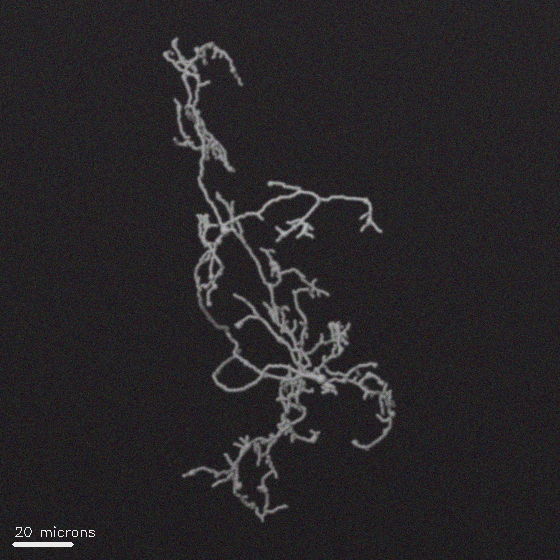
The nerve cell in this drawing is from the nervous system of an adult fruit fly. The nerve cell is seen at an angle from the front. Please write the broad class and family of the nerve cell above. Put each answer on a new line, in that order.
central-brain intrinsic neuron
hemilineage LALa1_anterior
